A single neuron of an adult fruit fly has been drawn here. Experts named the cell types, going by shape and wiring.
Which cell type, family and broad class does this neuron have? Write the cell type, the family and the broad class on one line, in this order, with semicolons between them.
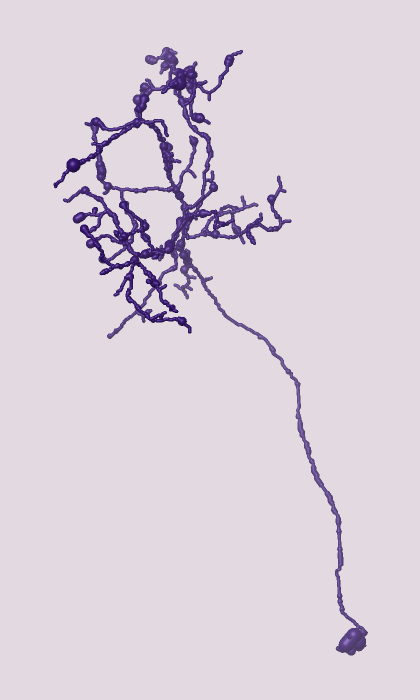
IN12B058; hemilineage 12B; nerve-cord intrinsic neuron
